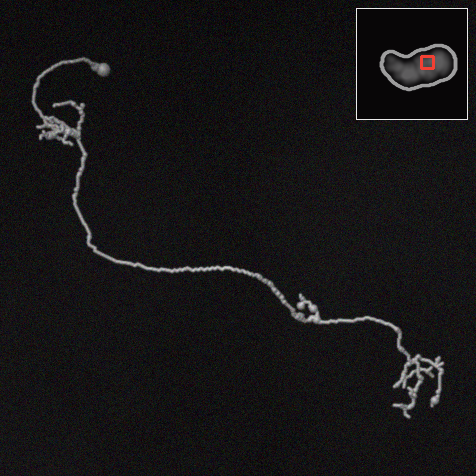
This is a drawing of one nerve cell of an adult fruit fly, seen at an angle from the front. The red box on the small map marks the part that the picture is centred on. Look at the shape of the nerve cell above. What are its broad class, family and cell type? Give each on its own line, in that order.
central-brain intrinsic neuron
class CX
PFNp_a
